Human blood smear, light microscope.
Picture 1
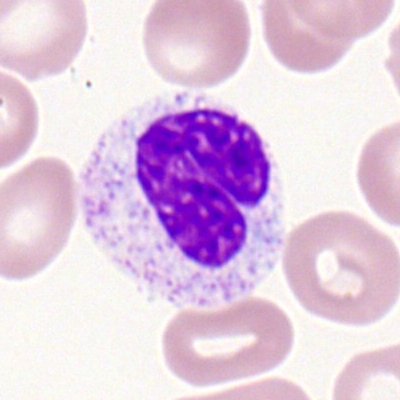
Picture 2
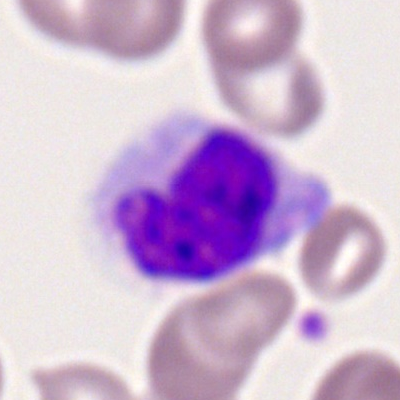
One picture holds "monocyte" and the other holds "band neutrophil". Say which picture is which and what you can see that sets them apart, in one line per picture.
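The cell in picture 1 is a band neutrophil. Fine purple granules are scattered throughout the cytoplasm.
The cell in picture 2 is a monocyte. No distinct granules are visible in the cytoplasm.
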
